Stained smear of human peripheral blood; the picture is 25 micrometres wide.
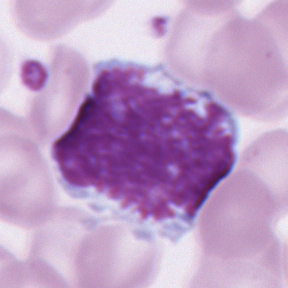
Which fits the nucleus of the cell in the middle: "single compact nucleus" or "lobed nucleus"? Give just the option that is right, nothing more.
Single compact nucleus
